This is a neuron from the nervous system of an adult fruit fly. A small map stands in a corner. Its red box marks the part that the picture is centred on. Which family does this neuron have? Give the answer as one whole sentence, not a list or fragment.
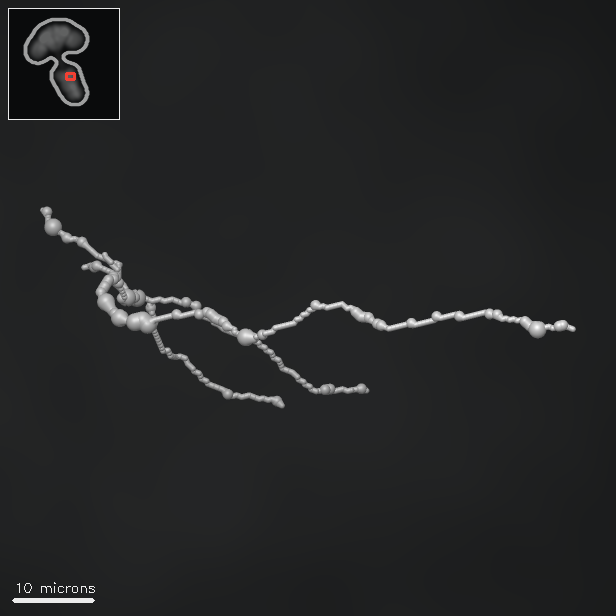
In terms of family, the neuron is class mechanosensory tactile.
